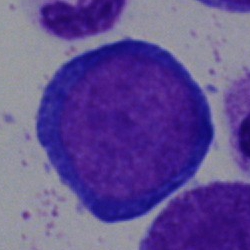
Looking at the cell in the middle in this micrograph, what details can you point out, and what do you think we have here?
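See how smooth the outline is, roughly round with a few gently flattened sides. The chromatin is finely granular and evenly spread, no coarse dark clumps, and there's a narrow deep-blue rim of cytoplasm around the nucleus with no granules visible. It's a proerythroblast.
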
